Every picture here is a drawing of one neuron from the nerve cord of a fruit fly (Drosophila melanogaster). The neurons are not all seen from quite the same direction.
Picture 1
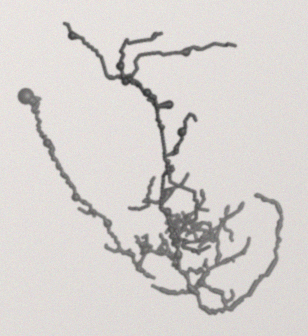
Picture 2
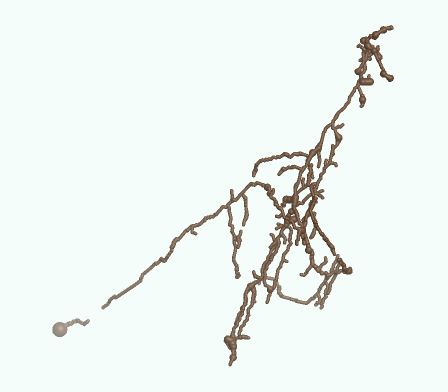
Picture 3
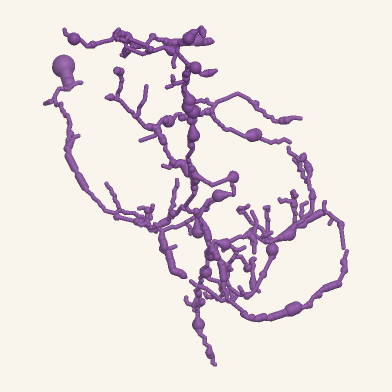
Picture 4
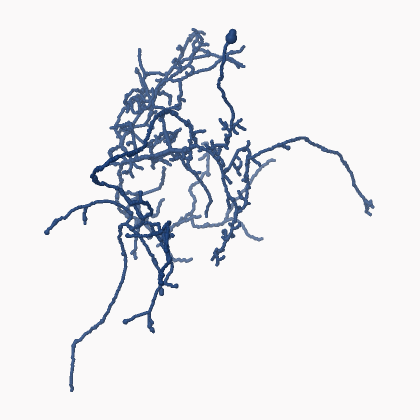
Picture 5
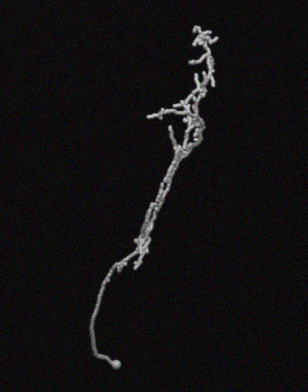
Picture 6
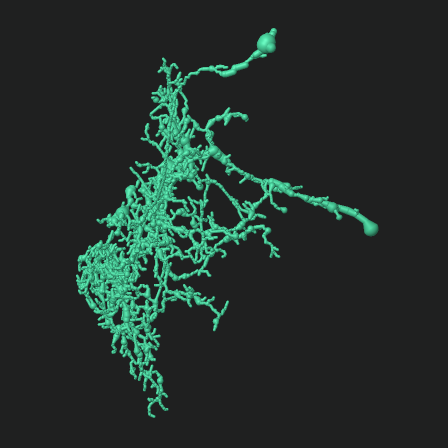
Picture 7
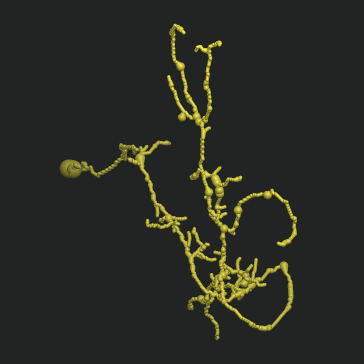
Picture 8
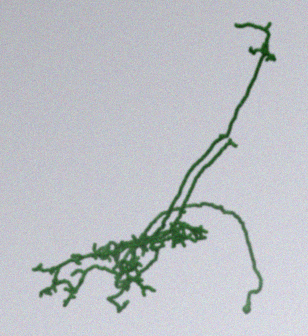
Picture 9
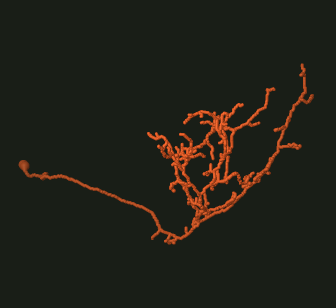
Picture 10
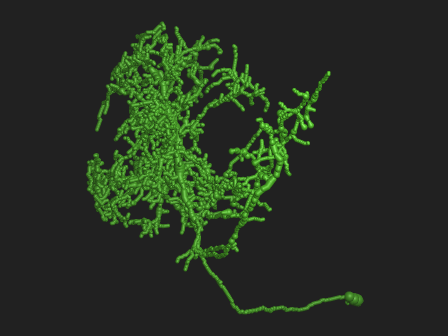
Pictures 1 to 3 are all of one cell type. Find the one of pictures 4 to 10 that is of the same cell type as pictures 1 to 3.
7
